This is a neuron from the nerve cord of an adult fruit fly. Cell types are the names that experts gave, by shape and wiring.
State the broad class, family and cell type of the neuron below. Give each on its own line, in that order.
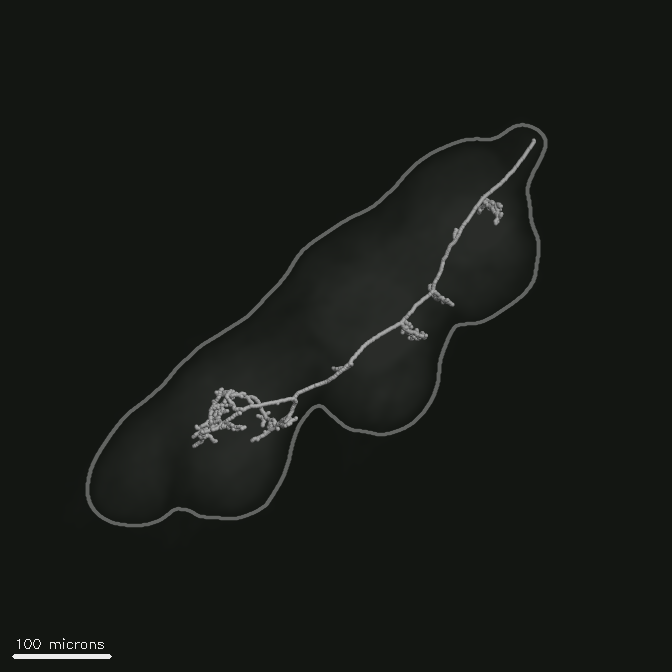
descending neuron
DNg
DNg21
